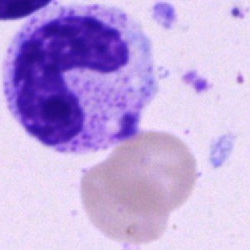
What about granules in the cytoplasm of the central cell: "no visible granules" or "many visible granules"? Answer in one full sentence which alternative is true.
A large number of visible granules lies in the cytoplasm of this cell.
